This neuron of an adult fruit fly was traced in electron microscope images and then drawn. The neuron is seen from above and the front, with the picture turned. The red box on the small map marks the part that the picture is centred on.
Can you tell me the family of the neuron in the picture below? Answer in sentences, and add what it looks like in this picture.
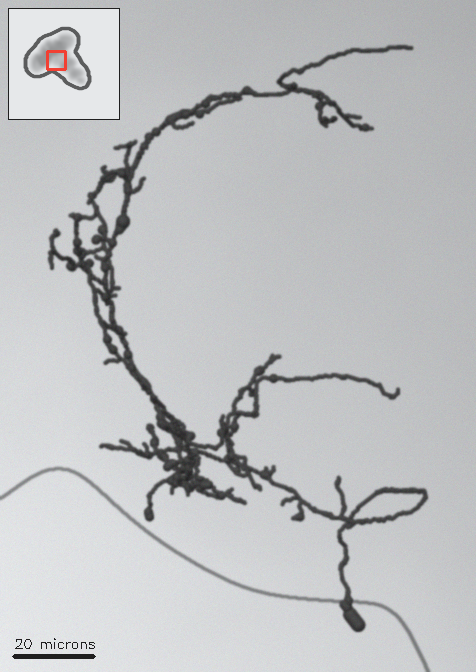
Its family is hemilineage 03A. Its broad class is nerve-cord intrinsic neuron. The cell body is at the lower right of the picture. From top to bottom in the picture it spans about 150 microns. The picture shows dozens of branch ends.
